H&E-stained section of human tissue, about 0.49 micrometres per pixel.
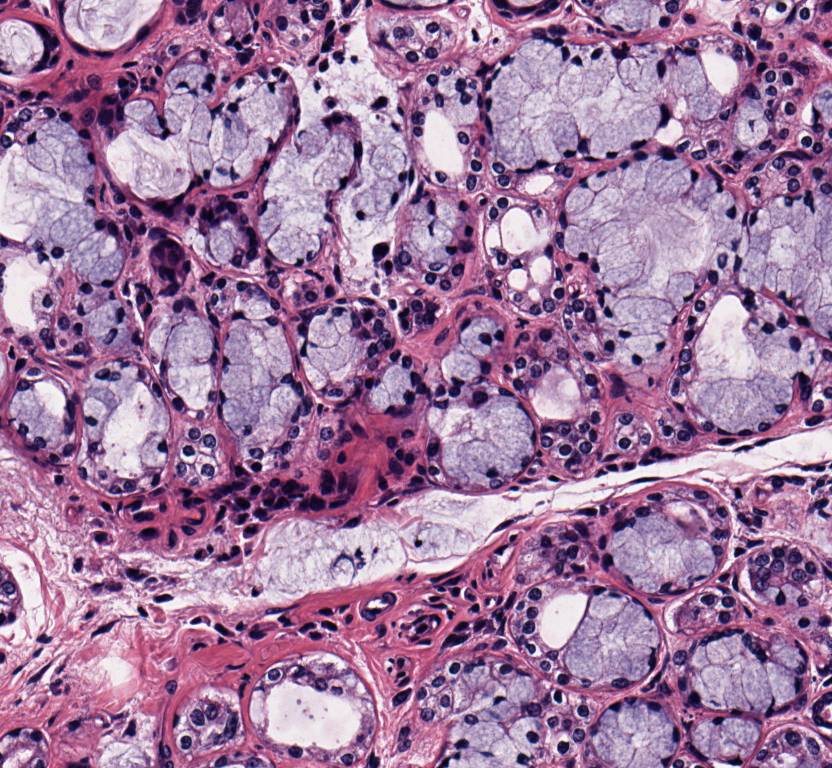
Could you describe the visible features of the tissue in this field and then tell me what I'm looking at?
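Most acini consist of cells with pale bluish-grey, finely bubbly cytoplasm. Nuclei in these pale acini: small, dark, flattened against the cell bases. No fat cells anywhere in the field. Tissue: minor salivary gland.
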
